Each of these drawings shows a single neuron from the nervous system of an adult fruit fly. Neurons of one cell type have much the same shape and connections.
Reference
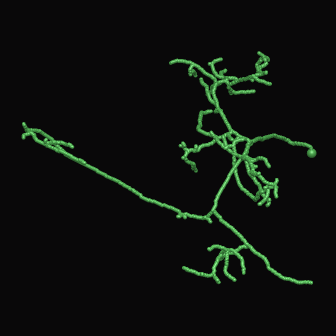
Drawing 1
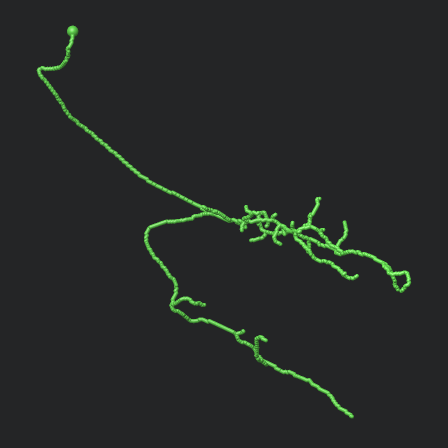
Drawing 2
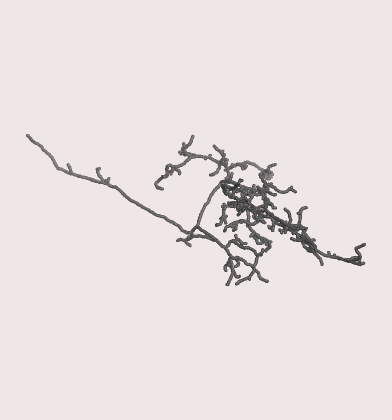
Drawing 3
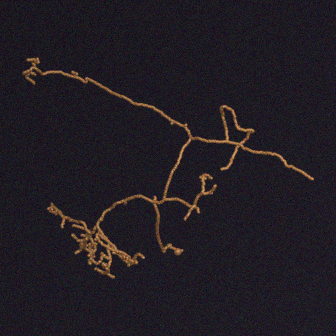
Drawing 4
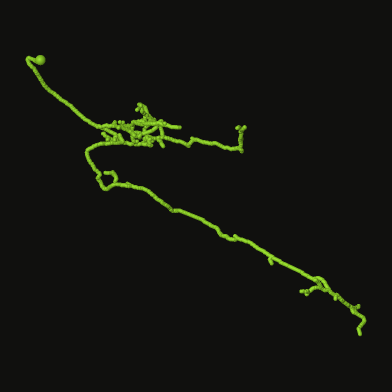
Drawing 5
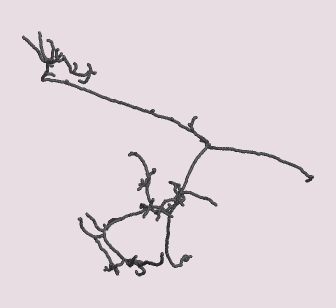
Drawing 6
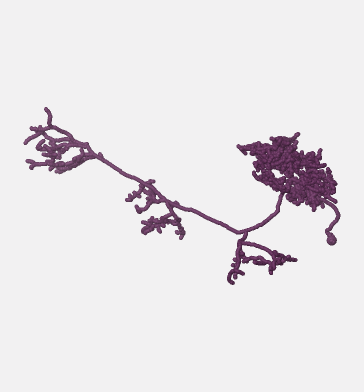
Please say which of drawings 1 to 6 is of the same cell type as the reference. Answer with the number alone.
5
